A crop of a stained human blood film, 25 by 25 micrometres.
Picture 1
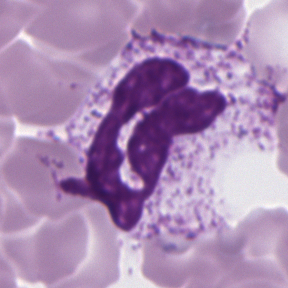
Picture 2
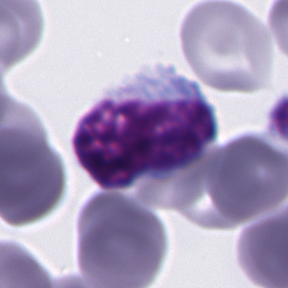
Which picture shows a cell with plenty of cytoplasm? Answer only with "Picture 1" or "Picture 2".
Picture 1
